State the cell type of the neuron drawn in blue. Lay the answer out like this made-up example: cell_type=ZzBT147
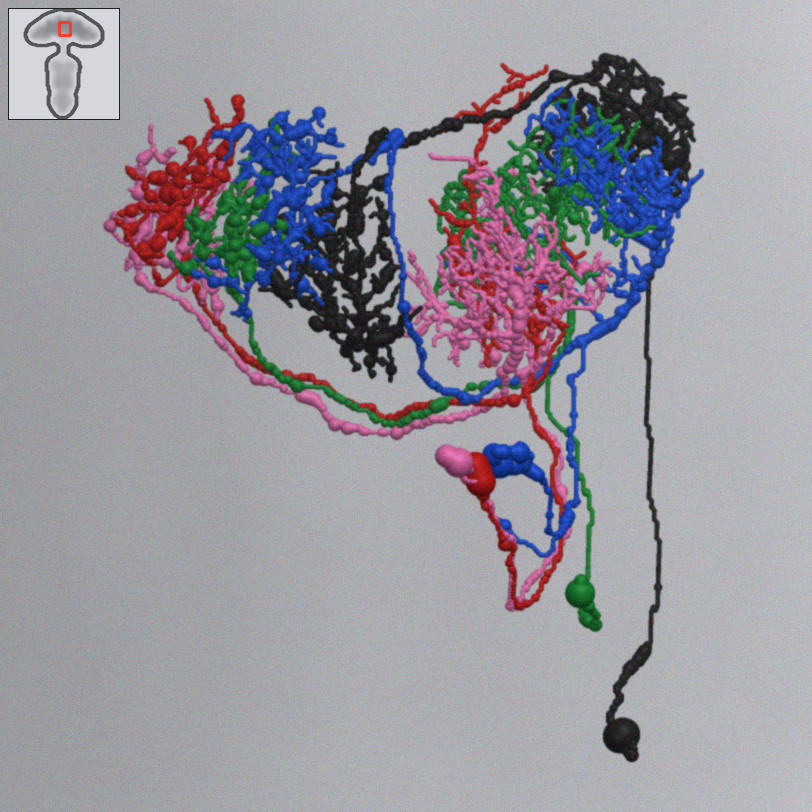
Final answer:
cell_type=hDeltaL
